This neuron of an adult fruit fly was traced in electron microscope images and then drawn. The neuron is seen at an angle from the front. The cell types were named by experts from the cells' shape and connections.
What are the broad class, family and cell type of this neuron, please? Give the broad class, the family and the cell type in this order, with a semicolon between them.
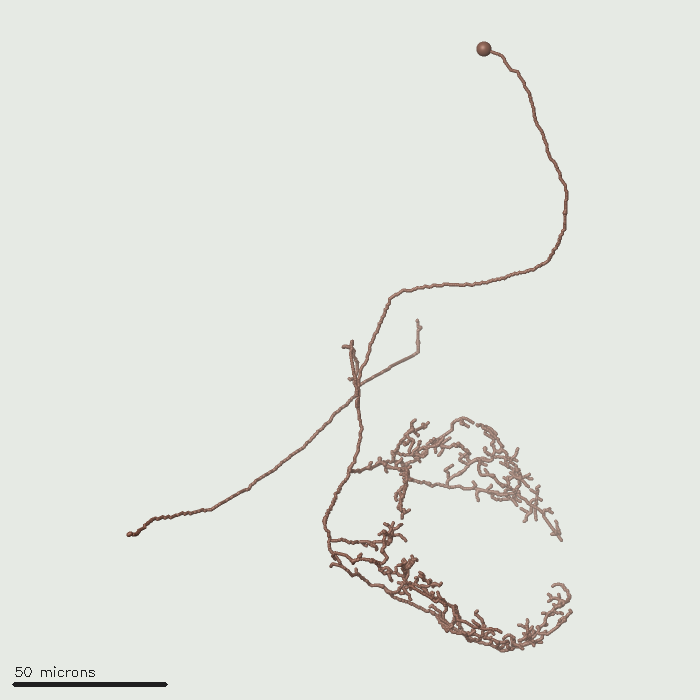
nerve-cord intrinsic neuron; hemilineage 23B; IN23B049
